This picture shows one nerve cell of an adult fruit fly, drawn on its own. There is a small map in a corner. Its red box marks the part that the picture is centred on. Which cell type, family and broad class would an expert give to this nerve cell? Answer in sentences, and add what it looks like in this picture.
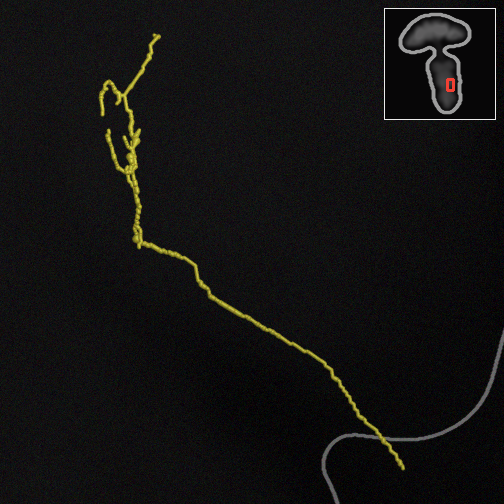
Its cell type is SNta30. Its family is called class mechanosensory tactile. Its broad class is sensory neuron entering the nerve cord. It is in the nerve cord and does not reach the brain. No cell body is drawn. There are a dozen or fewer branch ends.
